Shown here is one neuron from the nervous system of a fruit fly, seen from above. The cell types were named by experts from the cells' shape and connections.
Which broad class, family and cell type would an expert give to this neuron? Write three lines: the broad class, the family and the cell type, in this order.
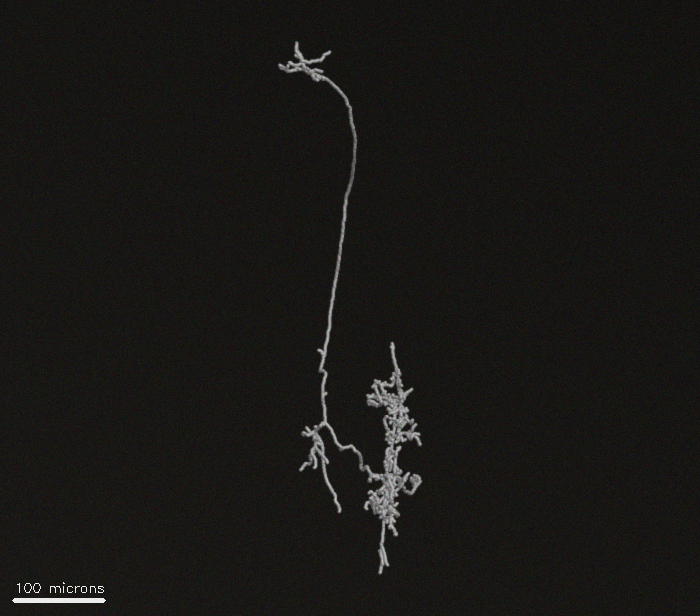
ascending neuron
hemilineage 07B
AN07B025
